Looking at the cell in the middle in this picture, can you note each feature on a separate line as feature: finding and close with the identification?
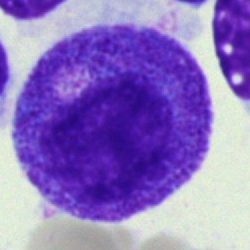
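Outline: round, as you can see.
Granules: fine and purple, stippling the cytoplasm everywhere.
Clear area: pale pinkish, upper left, next to the nucleus.
Vacuoles: none in the cytoplasm.
Name: promyelocyte.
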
